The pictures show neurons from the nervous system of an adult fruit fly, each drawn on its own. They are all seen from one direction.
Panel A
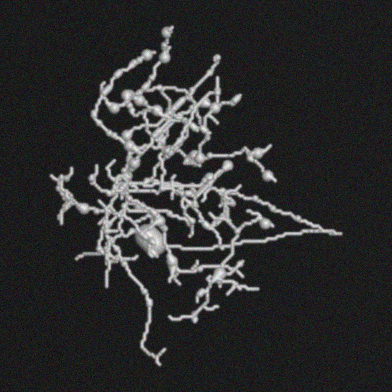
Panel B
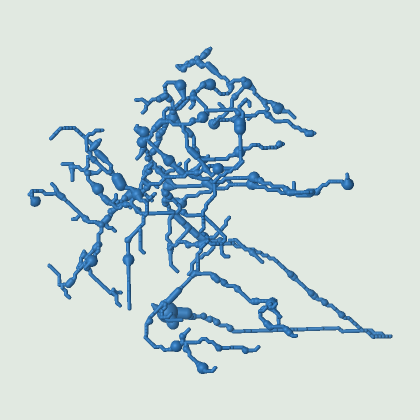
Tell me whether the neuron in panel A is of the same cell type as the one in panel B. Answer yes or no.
yes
